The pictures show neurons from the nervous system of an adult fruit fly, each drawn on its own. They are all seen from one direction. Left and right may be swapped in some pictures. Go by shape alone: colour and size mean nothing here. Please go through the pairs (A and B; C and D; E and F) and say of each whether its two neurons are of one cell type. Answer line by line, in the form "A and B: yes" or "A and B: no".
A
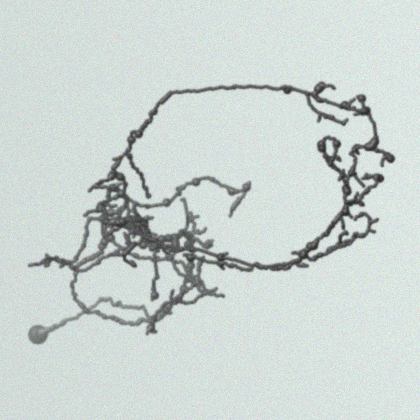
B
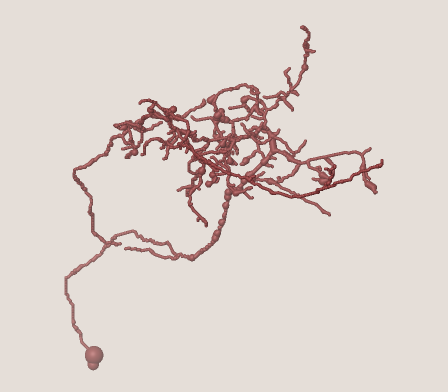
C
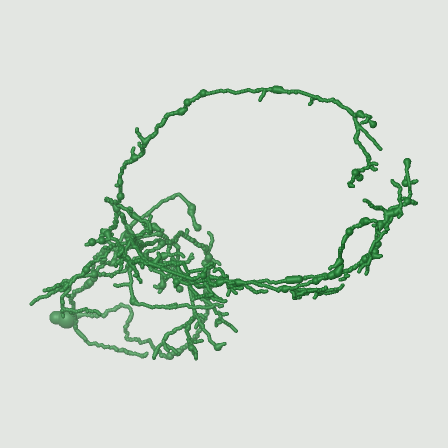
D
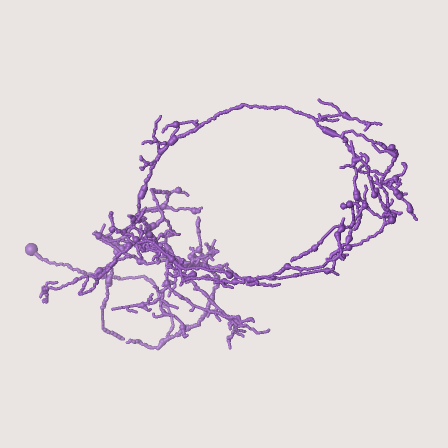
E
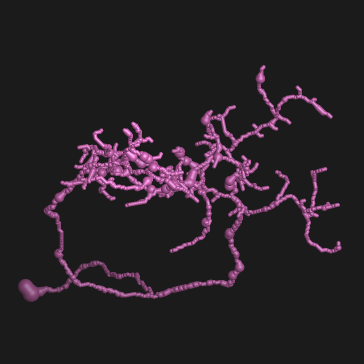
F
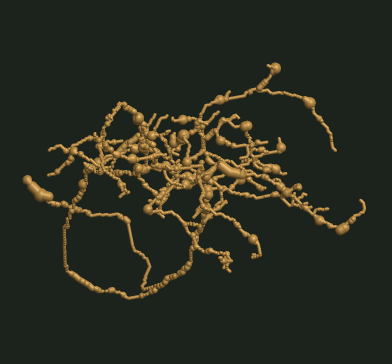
A and B: no
C and D: yes
E and F: no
